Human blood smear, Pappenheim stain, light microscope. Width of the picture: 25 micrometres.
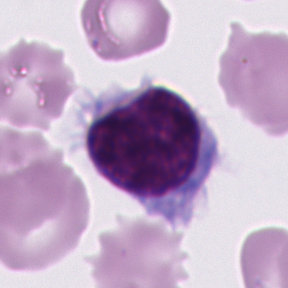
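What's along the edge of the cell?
A fringe of many fine, hair-like projections.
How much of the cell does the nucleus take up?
Most of it; the nucleus is round, about 10 micrometres across, with dark purple, coarsely mottled chromatin.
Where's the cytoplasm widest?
On the lower right side of the nucleus.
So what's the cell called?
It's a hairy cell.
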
